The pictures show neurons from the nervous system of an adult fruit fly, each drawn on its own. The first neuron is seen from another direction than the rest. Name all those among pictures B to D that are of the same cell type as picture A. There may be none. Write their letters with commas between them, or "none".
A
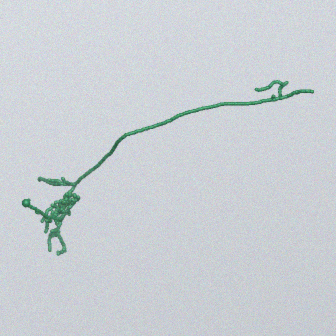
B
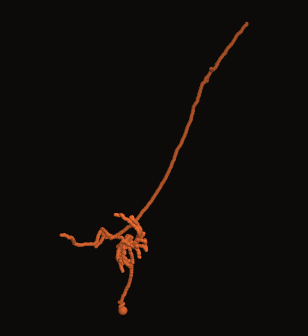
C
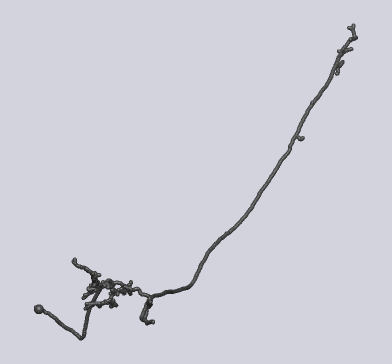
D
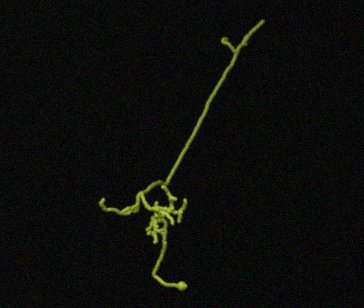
B, D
